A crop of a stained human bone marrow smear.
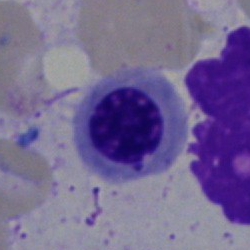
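Erythroblast with a round, smooth outline, lying in the middle of this stained marrow smear. Look at its cytoplasm: it is pale blue-grey, and you will find no granules in it. Now follow the lower edge of the nucleus, where a small dark knob sits.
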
